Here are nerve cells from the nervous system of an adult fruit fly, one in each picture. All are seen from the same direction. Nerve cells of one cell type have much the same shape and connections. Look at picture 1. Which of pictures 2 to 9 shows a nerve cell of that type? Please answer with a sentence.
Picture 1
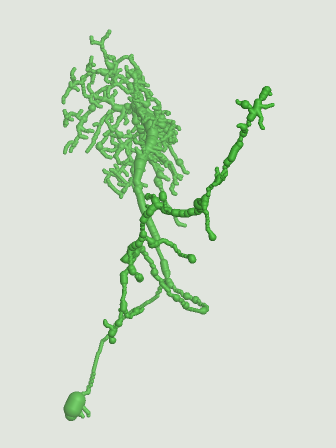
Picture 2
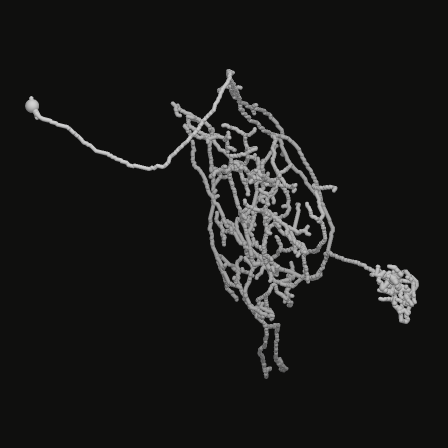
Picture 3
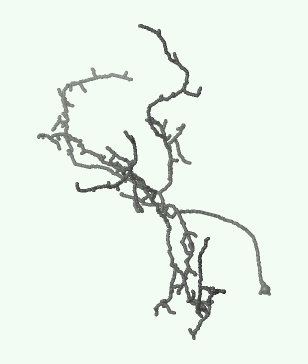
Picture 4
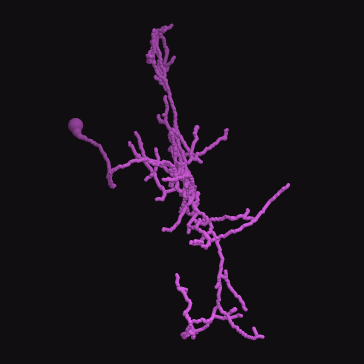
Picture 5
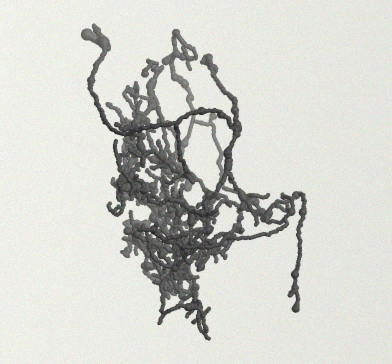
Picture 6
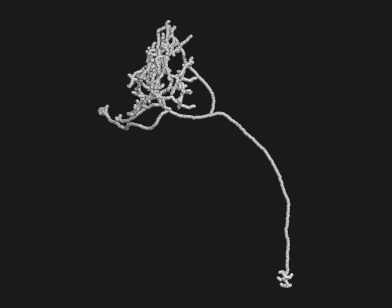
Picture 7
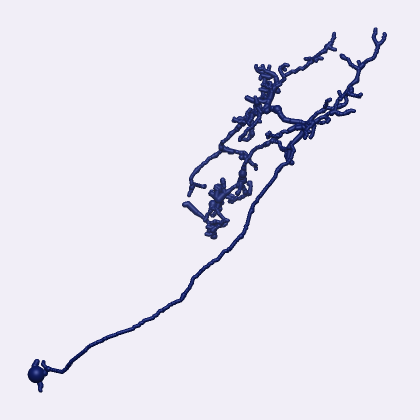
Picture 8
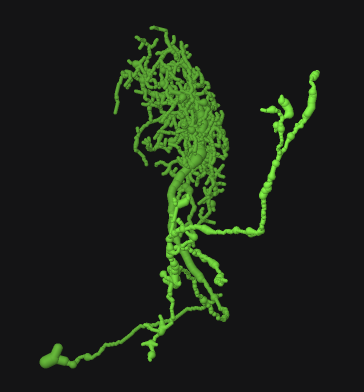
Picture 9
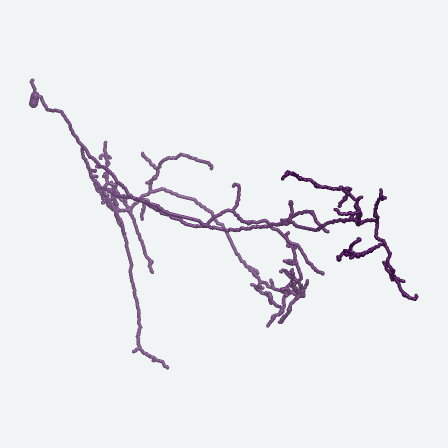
The nerve cell in picture 8 is of the same cell type.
